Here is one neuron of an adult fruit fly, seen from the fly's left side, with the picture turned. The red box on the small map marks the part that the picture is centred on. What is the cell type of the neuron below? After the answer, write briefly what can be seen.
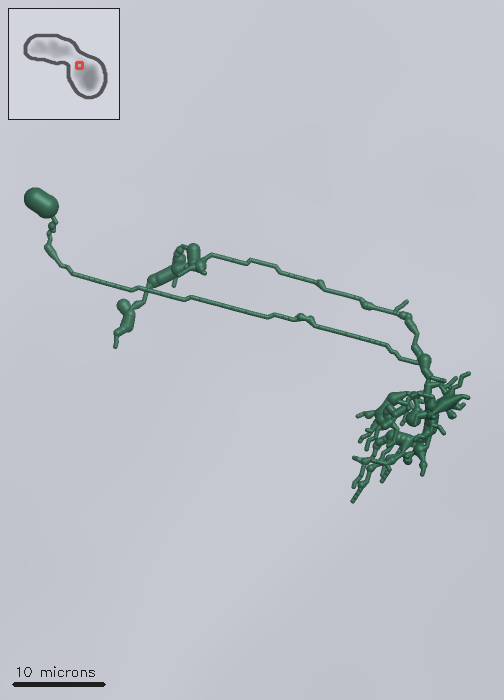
The cell type is T5d. It is an optic-lobe intrinsic neuron. From left to right in the picture it spans about 50 microns. As drawn here it is wider than it is tall.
